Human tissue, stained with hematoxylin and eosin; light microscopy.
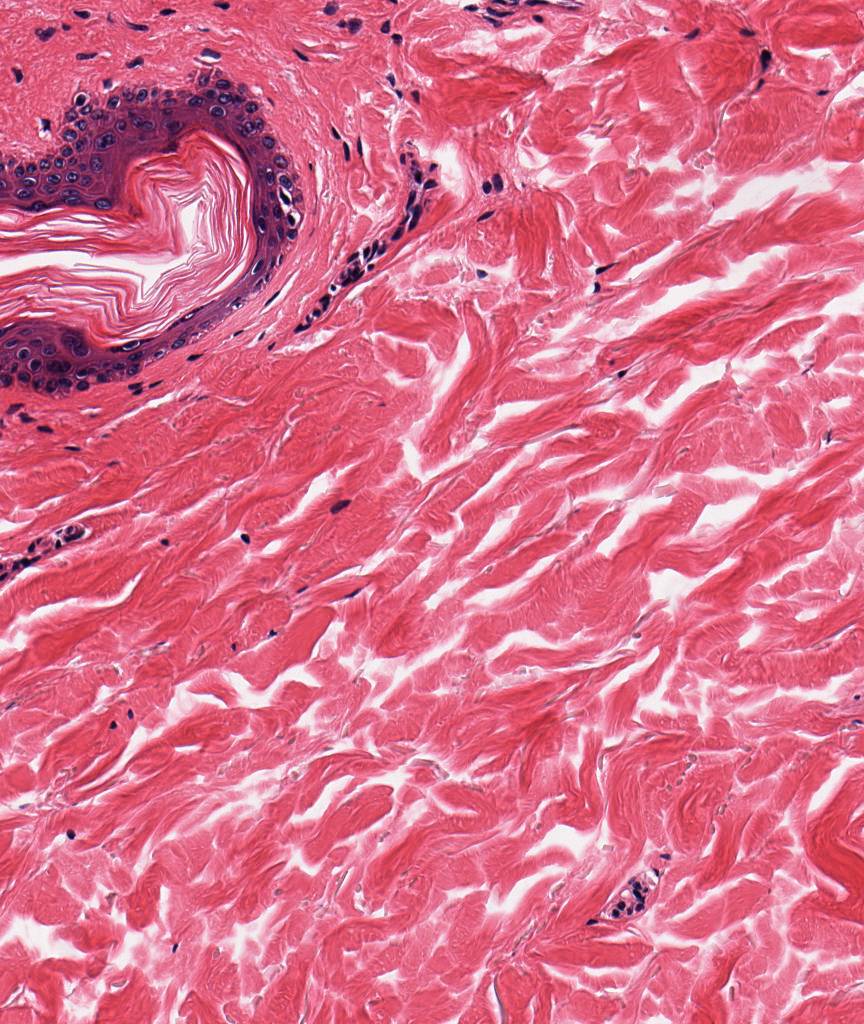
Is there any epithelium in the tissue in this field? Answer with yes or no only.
Yes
